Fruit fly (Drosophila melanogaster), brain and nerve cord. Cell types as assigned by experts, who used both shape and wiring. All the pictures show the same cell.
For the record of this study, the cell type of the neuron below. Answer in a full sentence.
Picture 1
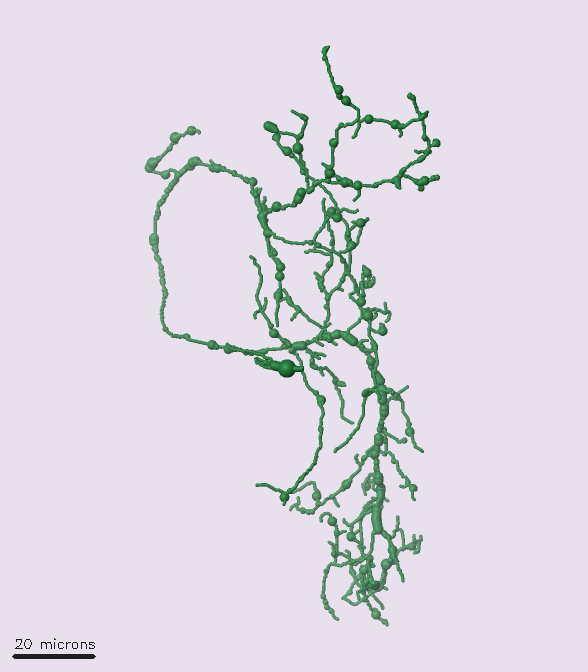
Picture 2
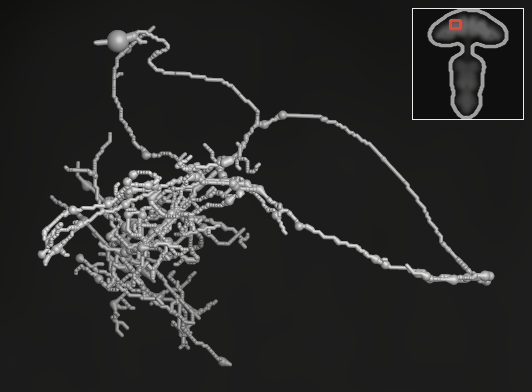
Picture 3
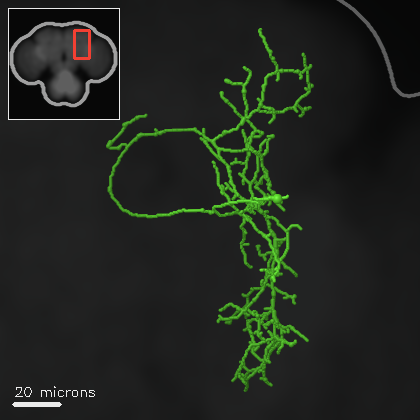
The cell type is AVLP225_b1.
